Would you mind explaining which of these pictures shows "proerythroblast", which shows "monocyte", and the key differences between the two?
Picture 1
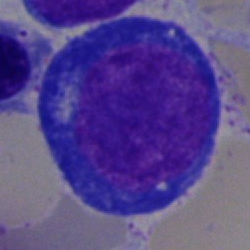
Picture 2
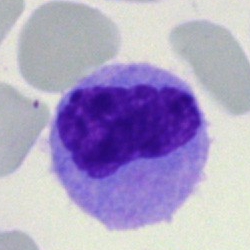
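Identity first: picture 1 shows a proerythroblast, picture 2 a monocyte. Outline: the monocyte is round, the proerythroblast round to slightly oval and smooth. Cytoplasm colour: deep blue in the proerythroblast, pale lilac in the monocyte. Cytoplasm extent and content: in the proerythroblast the rim is widest on the left side of the nucleus, and no granules are visible. Nucleus: the monocyte's is wider from side to side than it is tall, and shows no nucleoli.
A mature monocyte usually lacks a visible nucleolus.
Chromatin: in the proerythroblast it is fine and fairly evenly spread, without coarse dark blocks. Surroundings: pale grey red cells lie to the left, top and right of the monocyte.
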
